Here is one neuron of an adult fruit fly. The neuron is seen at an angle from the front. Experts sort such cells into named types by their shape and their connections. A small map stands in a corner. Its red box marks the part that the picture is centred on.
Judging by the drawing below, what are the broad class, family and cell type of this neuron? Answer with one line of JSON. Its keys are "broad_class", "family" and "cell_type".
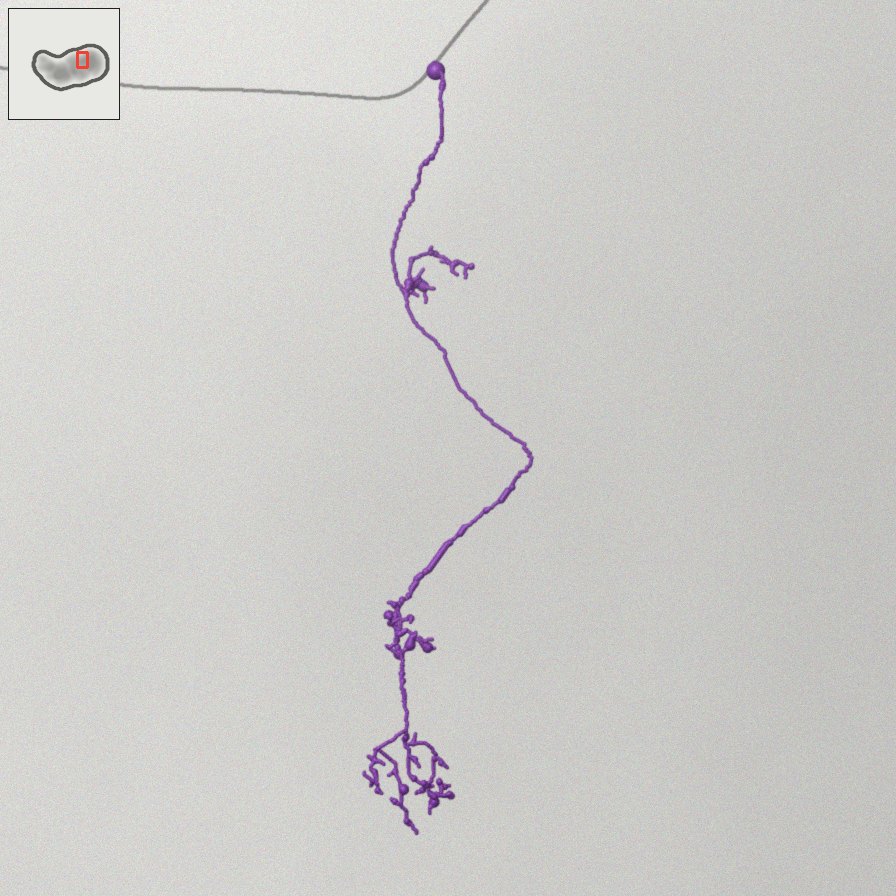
{"broad_class": "central-brain intrinsic neuron", "family": "class CX", "cell_type": "PFNp_b"}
